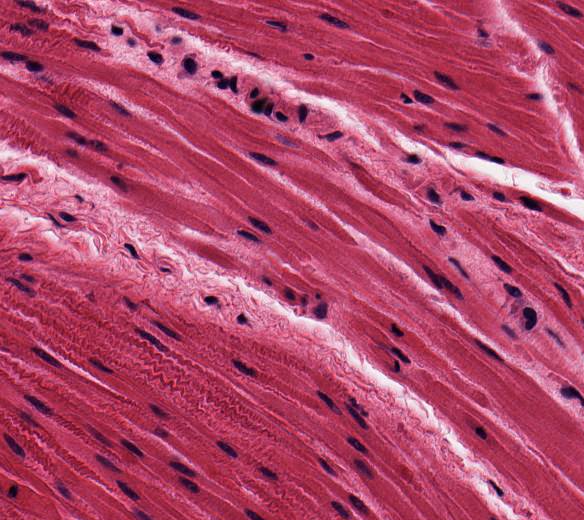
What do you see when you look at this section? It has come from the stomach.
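Muscle fibre nuclei lie centrally within the fibres, each an elongated oval aligned with the long axis of the fibre. In the lower left the fibres follow a wavy, zigzag course. No fat cells are present in the field.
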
